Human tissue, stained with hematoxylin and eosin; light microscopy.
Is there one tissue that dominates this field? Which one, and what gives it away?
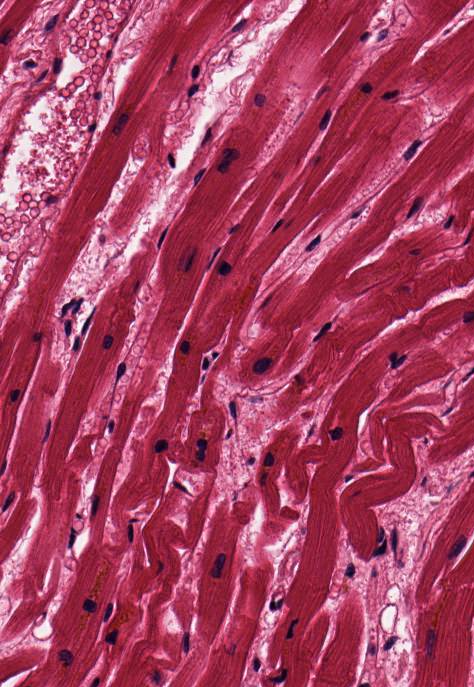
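This field, as I read it, is myocardium. The fibres branch and join their neighbours, and the muscle nuclei are oval and central within the fibres.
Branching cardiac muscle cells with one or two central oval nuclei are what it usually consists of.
Some fibres also hold small golden-brown granules in their cytoplasm close to the nucleus. Up in the upper left, a vessel is packed with red blood cells.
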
